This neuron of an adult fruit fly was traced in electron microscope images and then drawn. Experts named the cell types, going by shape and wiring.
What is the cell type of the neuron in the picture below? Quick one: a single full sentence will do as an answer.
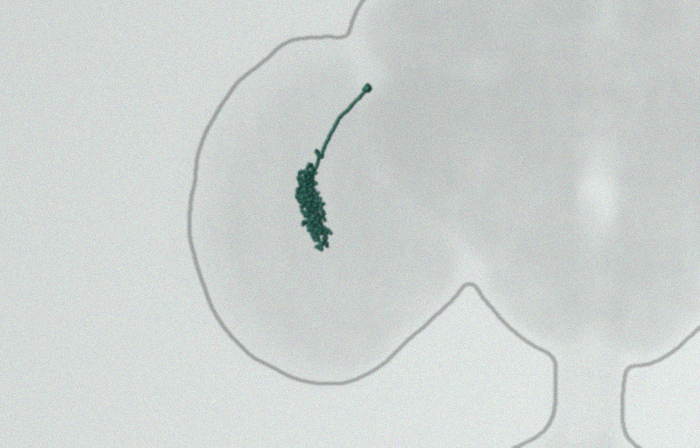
Cell type Pm2a is what this neuron is.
